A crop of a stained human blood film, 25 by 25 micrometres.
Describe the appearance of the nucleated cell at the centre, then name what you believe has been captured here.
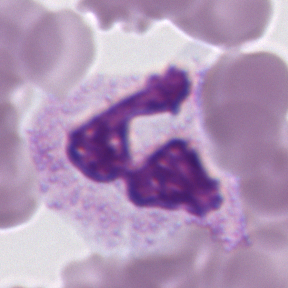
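Two broad lobes form the nucleus, bent into a hook that opens to the right. The upper lobe narrows into a stalk running up and to the right. Plentiful pale lilac-pink cytoplasm holds fine violet granules spread evenly throughout. That's a segmented neutrophil.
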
